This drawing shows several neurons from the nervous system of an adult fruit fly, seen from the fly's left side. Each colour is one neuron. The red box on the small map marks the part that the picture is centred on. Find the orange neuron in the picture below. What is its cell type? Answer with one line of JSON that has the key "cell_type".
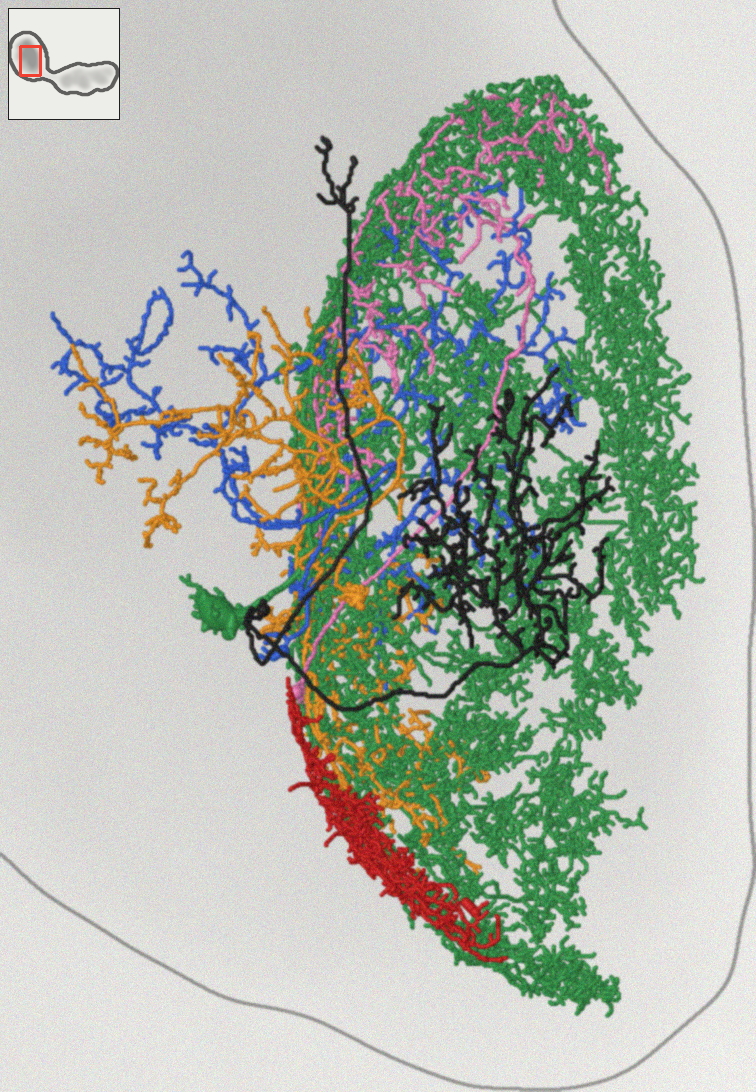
{"cell_type": "MeVP18"}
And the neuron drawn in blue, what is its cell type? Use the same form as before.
{"cell_type": "MeVP17"}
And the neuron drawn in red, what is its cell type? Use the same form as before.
{"cell_type": "Pm9"}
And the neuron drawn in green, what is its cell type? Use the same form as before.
{"cell_type": "Pm12"}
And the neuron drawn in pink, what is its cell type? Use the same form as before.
{"cell_type": "MeVP4"}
